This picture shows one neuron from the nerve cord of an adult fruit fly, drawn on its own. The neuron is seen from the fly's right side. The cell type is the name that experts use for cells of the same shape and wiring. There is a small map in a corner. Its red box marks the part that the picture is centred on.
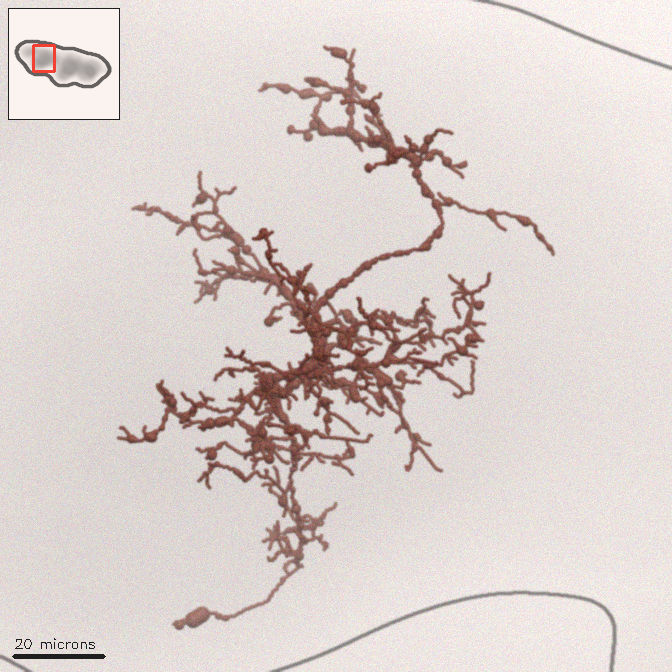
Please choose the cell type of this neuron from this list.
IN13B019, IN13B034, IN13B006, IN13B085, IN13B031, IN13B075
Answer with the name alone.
IN13B034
